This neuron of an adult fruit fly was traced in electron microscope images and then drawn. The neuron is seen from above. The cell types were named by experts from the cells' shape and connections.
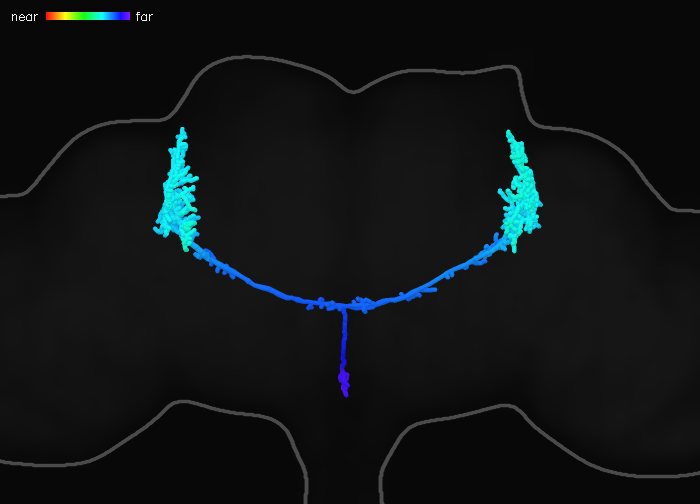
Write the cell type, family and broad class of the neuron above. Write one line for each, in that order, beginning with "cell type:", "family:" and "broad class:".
cell type: SAD096
family: hemilineage LB0
broad class: central-brain intrinsic neuron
